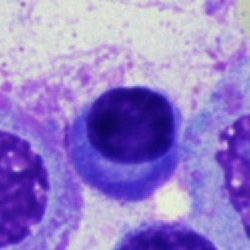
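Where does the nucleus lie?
Off-centre, toward the top of the cell.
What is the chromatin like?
Dense, staining dark purple.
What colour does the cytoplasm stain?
Deep blue.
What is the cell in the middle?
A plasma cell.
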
